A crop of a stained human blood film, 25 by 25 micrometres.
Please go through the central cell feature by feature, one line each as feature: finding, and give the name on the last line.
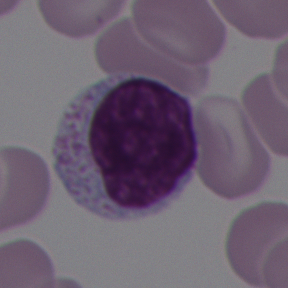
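Nucleus: a single, roughly round mass with no lobes
Chromatin: dark purple and coarsely clumped, with small paler patches between the denser areas
Cytoplasm: a pale greyish-blue crescent on the left side
Granules: many fine purple ones scattered through the crescent
Cell size: about 13 micrometres across
Nucleus size: about 11 by 10 micrometres
Nuclear share: about 70% of the cell's area
Nuclear position: toward the right of the cell
Name: large granular lymphocyte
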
